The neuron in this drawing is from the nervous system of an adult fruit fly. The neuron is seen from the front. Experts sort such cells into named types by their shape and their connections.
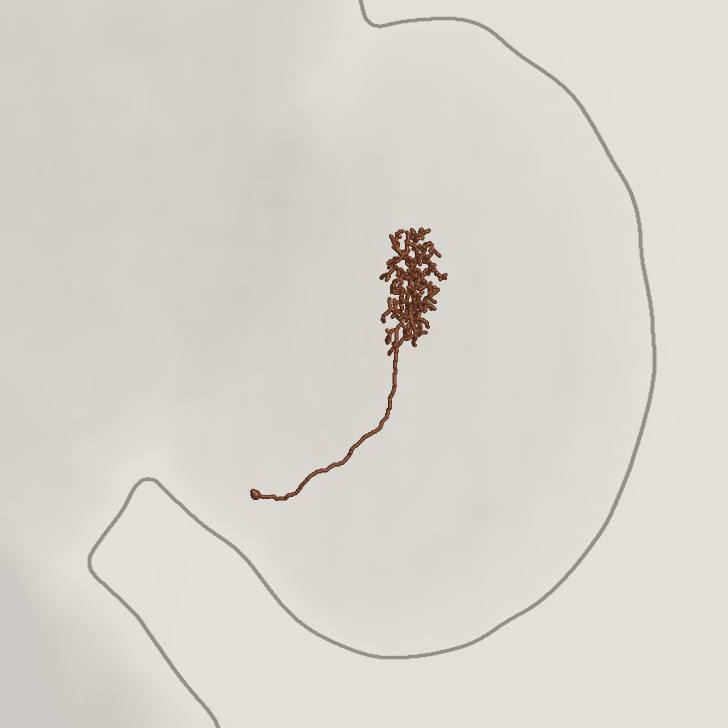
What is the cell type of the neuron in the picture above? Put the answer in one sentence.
The cell type is Pm1.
